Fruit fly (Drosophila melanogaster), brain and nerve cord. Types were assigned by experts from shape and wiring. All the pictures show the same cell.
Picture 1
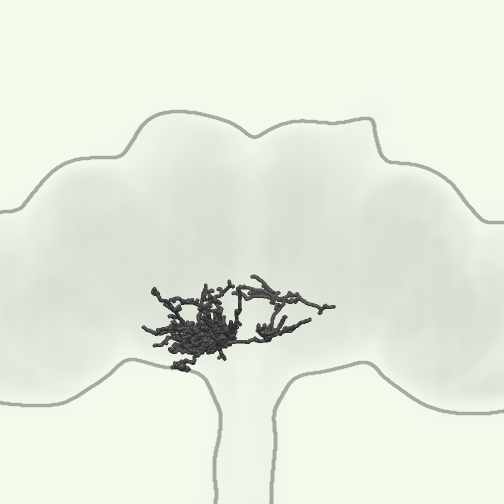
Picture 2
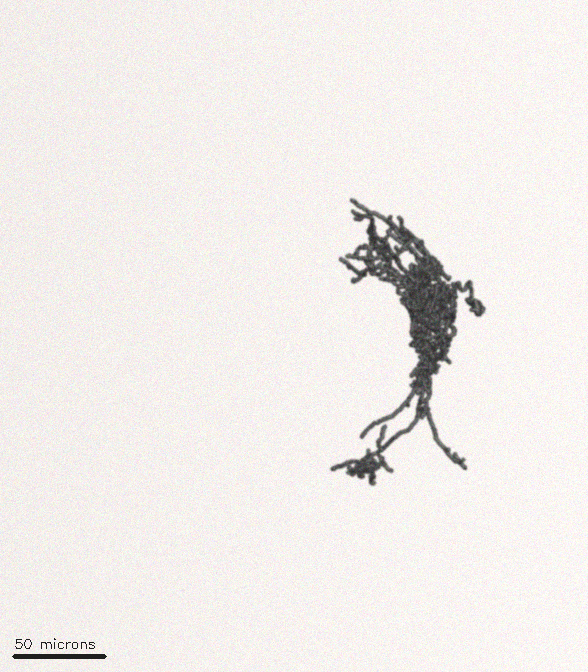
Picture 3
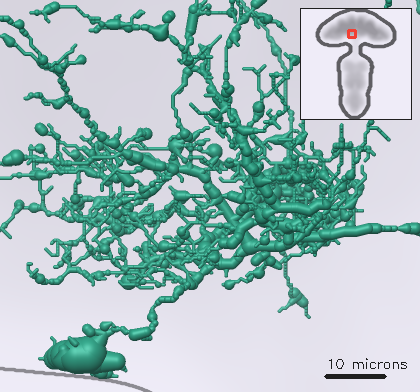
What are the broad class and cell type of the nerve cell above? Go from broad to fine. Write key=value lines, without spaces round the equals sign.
broad_class=central-brain intrinsic neuron
cell_type=IB097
